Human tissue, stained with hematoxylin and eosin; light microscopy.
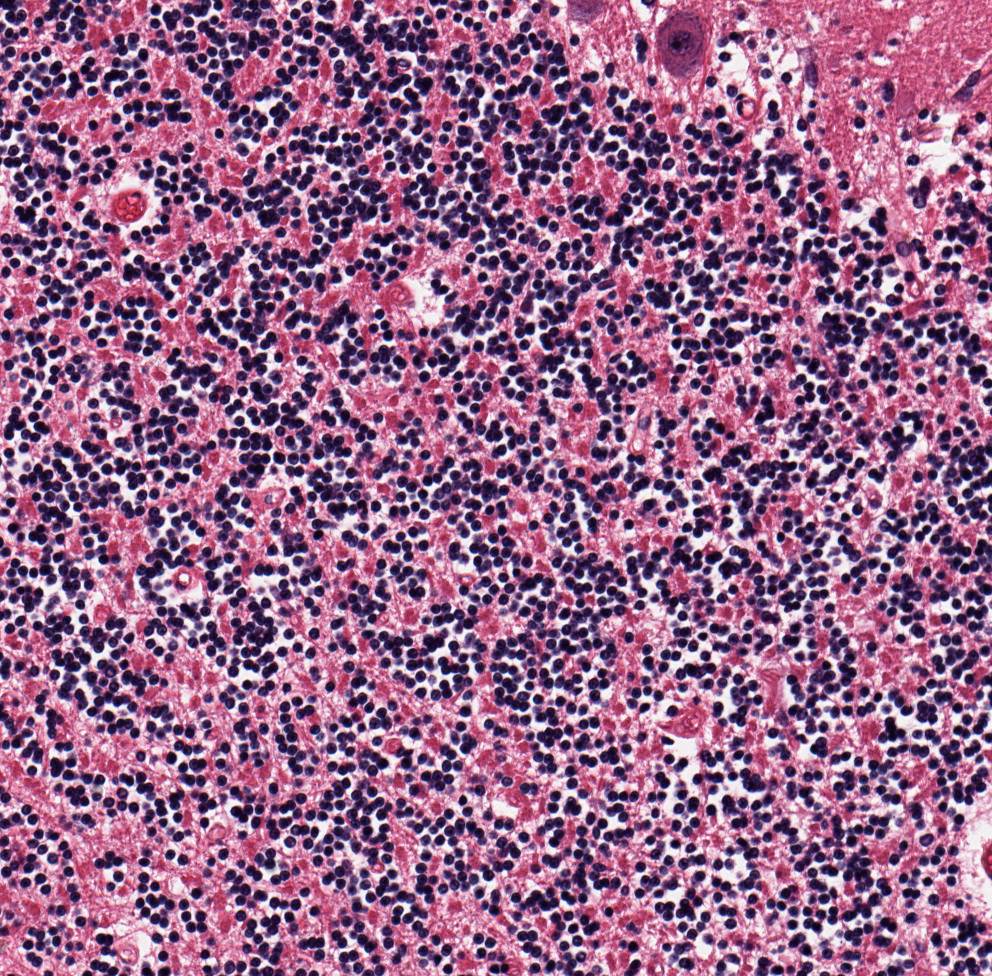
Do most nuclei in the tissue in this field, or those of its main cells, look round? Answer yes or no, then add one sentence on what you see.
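Yes. Most of the field is filled by densely packed small cells with round, dark-staining nuclei and scant cytoplasm.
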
